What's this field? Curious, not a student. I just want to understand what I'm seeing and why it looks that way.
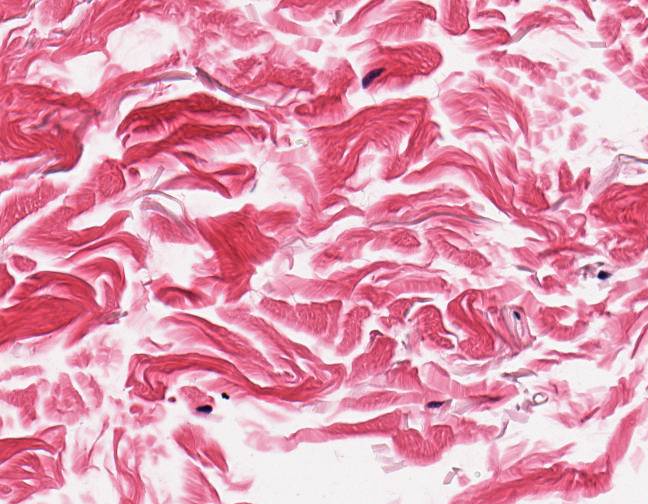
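Tissue: dermis. Irregular, wavy, fragmented eosinophilic fibre bundles run in many directions across the whole field. Nuclei very sparse: a few small dark purple ones among the fibres. Thin, wavy, pale grey strands lie between bundles; no adipocytes.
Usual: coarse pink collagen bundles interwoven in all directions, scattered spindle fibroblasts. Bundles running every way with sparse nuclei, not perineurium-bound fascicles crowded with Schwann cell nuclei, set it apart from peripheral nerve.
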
